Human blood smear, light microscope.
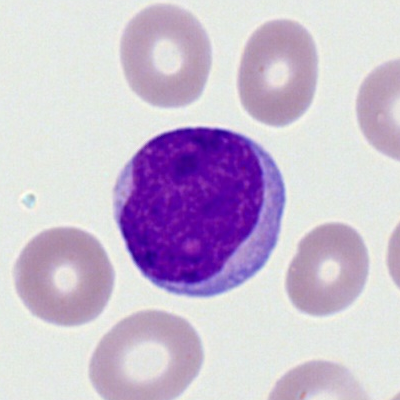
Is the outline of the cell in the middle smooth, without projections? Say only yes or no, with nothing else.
Yes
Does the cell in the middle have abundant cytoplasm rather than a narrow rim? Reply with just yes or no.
No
